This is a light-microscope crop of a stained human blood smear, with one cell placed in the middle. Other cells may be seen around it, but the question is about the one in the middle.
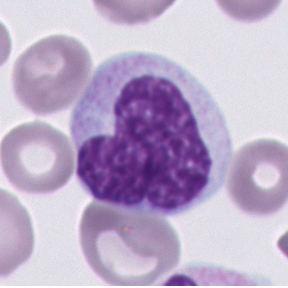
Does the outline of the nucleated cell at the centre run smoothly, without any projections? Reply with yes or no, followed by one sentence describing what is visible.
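Yes. The cell outline is smooth and roundish, without surface projections.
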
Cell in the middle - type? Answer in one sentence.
The cell sitting right in the middle is a band neutrophil.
